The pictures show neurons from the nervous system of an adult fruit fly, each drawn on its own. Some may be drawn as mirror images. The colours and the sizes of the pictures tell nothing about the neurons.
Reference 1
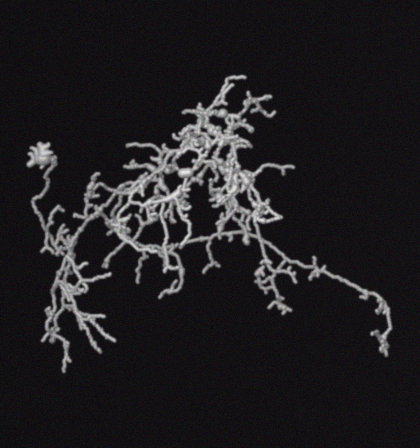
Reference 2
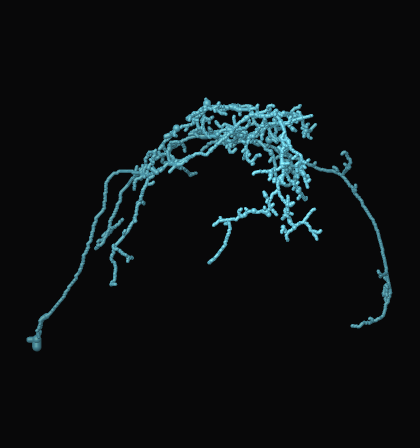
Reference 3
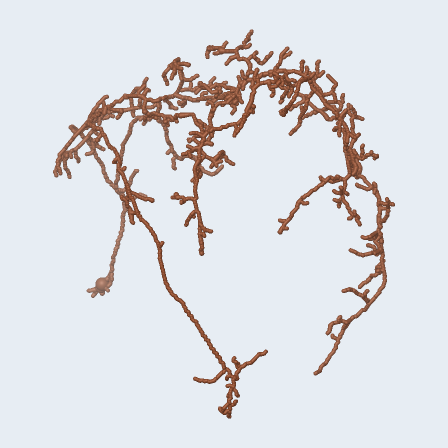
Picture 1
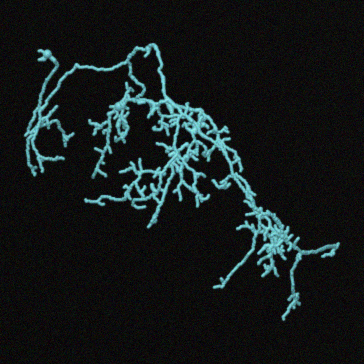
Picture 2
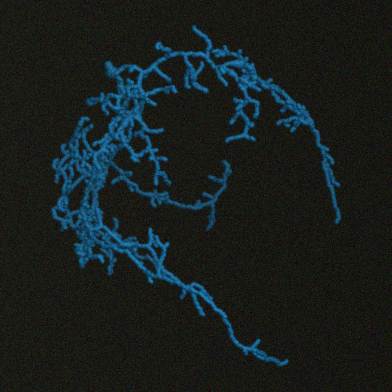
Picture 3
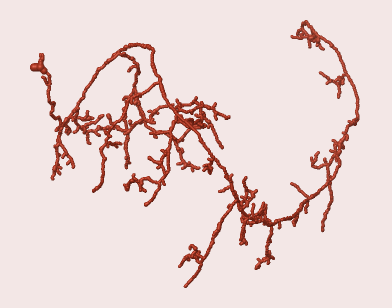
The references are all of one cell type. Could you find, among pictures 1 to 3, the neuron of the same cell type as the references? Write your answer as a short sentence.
Picture 2 shows a neuron of the same cell type.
